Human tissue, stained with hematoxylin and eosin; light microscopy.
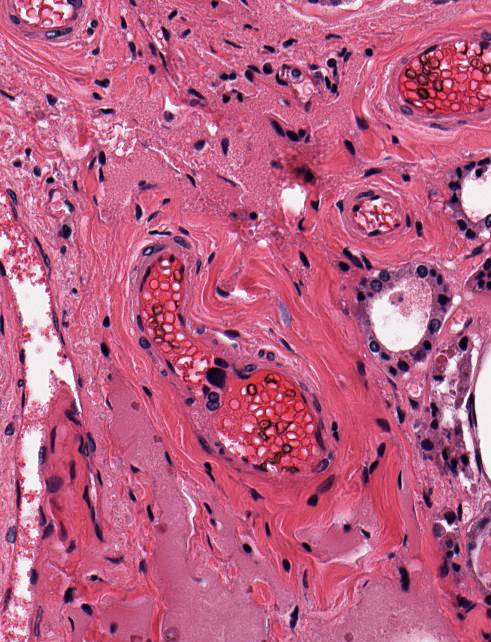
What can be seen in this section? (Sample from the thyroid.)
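Sparse dark spindle-shaped nuclei scattered through collagen. Several small vessels, lumens packed with red blood cells, in centre and upper right. Two central vessels each wrapped by concentric collagen layers with flattened nuclei. Right edge: rounded lumen lined by single layer of cuboidal cells, round dark nuclei.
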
